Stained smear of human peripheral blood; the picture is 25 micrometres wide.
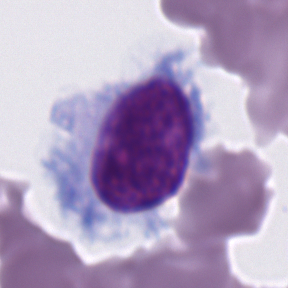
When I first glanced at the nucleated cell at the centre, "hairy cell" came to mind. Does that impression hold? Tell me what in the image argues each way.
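First, the outline: it is irregular rather than round. Second, the edge: fine hair-like strands project from the cytoplasm, and this goes with hairy cell.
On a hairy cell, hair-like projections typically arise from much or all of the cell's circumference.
Third, the cytoplasm: it is pale blue, with no distinct granules. Fourth, the surroundings: red cells lie against the cell on its right and lower sides. Weighed against monocyte, the hair-like strands decide it, so the name hairy cell fits.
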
